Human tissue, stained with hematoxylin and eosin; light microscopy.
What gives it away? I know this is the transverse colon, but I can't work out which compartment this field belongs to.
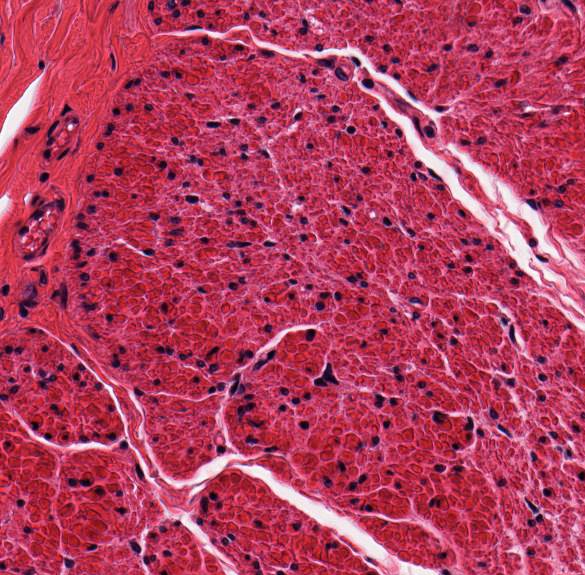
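Smooth muscle occupies most of this field, its bundles cut in cross-section and divided by thin fibrous septa. Each muscle cell appears as a small, closely packed, polygonal, deeply eosinophilic profile. Only some profiles contain a nucleus, which is small, round to oval, dark and central.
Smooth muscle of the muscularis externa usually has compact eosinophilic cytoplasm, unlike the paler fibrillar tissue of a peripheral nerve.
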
